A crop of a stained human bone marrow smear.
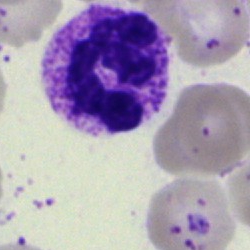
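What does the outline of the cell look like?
It is round and smooth.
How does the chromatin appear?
It is dark purple and densely clumped, and no nucleoli are visible in the nucleus.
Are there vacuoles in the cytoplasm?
No, none are seen.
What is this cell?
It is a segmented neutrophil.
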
